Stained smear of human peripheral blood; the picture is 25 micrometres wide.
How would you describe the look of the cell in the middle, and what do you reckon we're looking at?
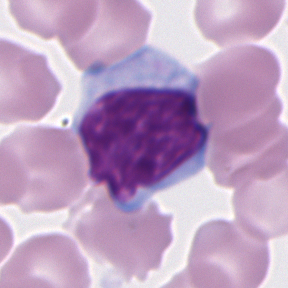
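Looking at the nucleus, I see it is irregular and angular, with a pointed extension at its lower left. The cytoplasm seems widest above the nucleus and thins to only a narrow rim below it. I can find no granules in it, and no vacuoles either. So this is a typical lymphocyte.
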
